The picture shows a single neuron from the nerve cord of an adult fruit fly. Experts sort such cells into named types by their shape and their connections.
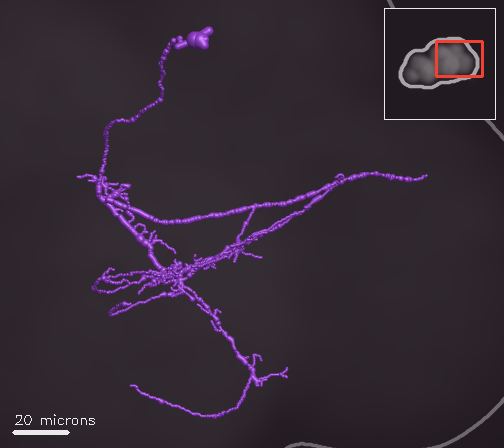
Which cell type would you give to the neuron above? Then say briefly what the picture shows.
It is of cell type AN06A027. This is an ascending neuron. From top to bottom in the picture it spans about 140 microns. Dozens of branch ends can be seen.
